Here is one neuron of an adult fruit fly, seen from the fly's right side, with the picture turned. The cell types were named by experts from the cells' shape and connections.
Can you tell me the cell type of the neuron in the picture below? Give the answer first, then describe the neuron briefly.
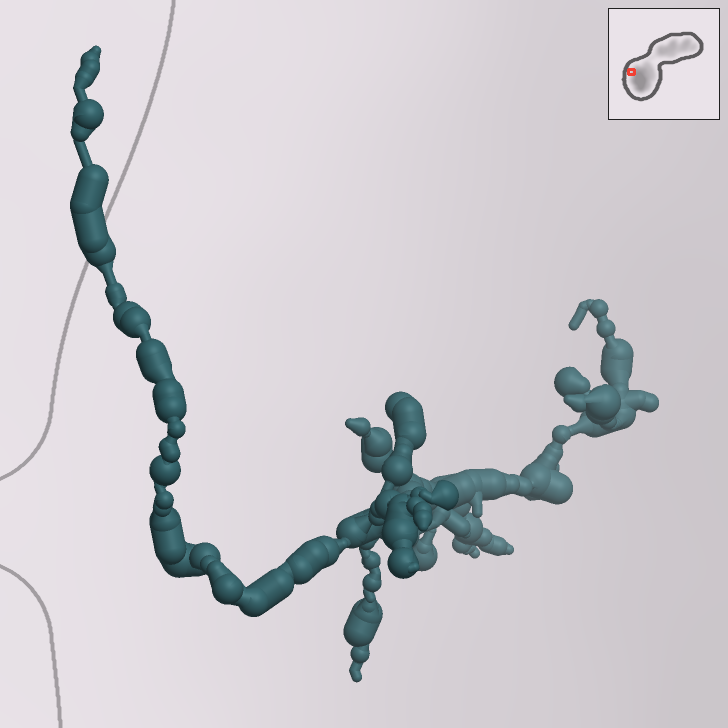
Its cell type is aPhM1. It is a sensory neuron entering the brain. The drawing shows no cell body. In this view it is about as wide as it is tall.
